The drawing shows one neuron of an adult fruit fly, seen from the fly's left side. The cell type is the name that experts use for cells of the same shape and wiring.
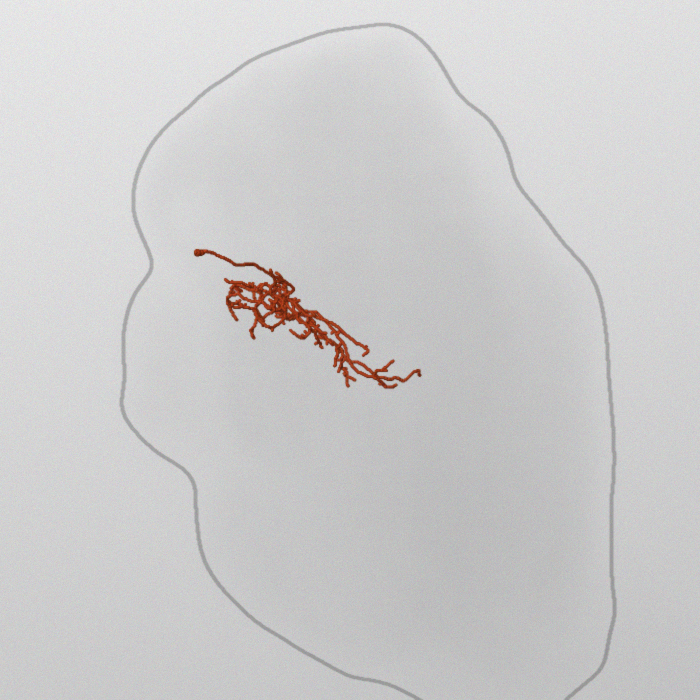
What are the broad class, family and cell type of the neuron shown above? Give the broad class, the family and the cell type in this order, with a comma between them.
central-brain intrinsic neuron, hemilineage AOTUv3_ventral, CB3992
